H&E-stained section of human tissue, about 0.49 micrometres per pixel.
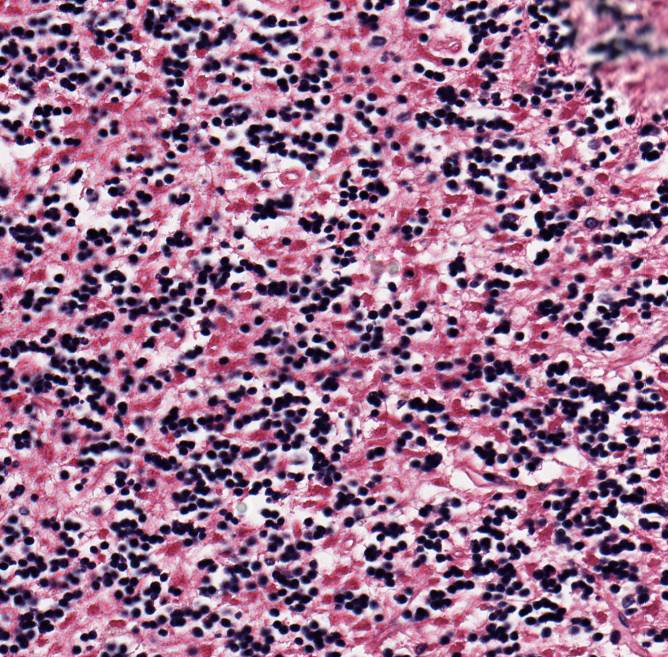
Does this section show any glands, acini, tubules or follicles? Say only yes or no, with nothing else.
No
